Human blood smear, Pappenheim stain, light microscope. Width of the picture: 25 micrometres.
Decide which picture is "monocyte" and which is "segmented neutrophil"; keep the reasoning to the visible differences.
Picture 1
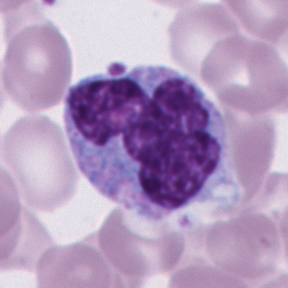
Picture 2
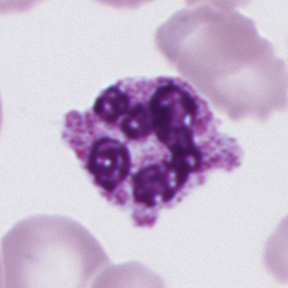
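Picture 1 shows a monocyte; picture 2 shows a segmented neutrophil. The monocyte has a broad, slightly irregular oval outline, while the segmented neutrophil measures about 16 by 13 micrometres. In picture 1 the nucleus lies toward the upper right, leaving the widest band of cytoplasm on the lower left. In picture 2 the nucleus is divided into lobes, many of them ring-like with a paler middle and a darker rim, and its chromatin is dense and deep purple. The monocyte's cytoplasm is abundant and pale greyish blue, dusted with very fine, faint purplish granules. The neutrophil's cytoplasm is pale pink, showing between the lobes as well as around them, and fine pinkish-violet granules fill it right out to the edge.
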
